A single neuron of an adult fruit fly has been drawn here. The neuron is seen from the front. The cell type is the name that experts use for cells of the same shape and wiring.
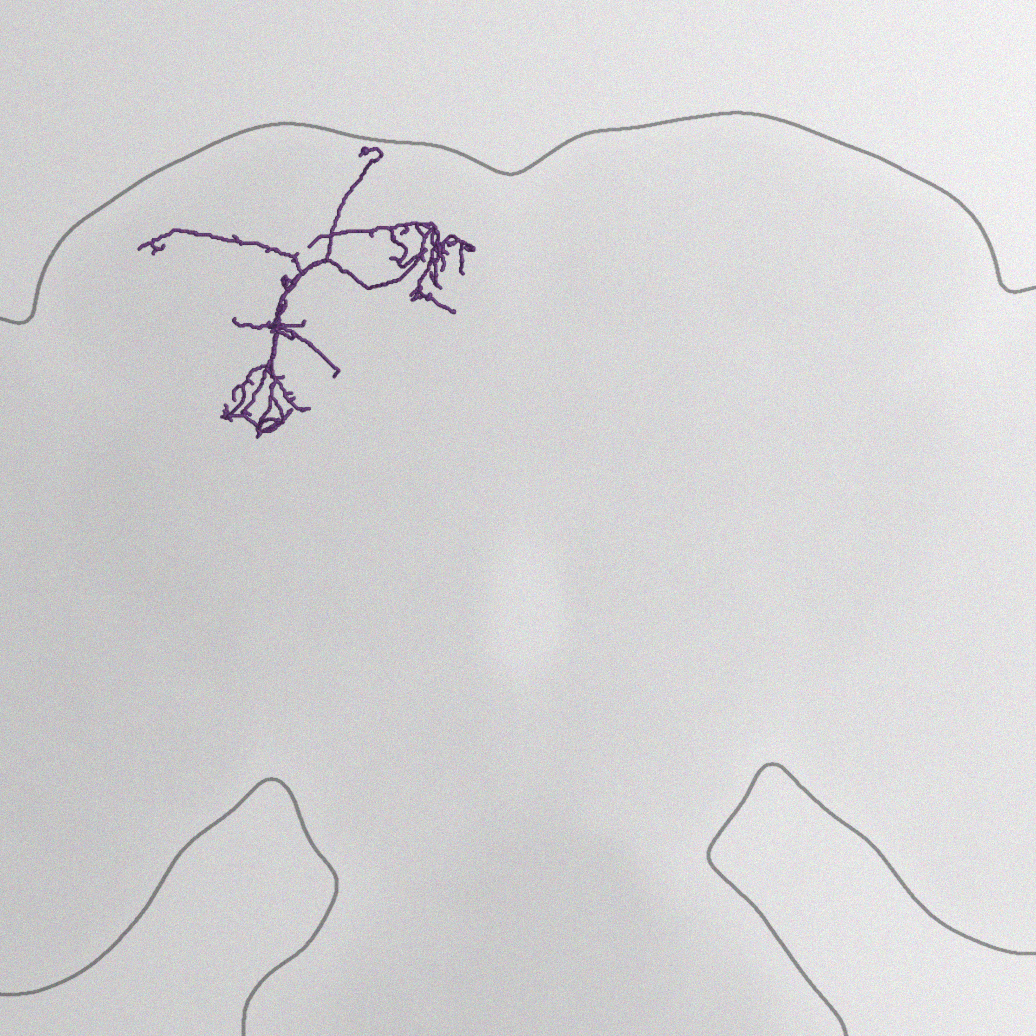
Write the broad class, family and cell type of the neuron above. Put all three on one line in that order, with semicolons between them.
central-brain intrinsic neuron; hemilineage SMPpd1; SMP359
